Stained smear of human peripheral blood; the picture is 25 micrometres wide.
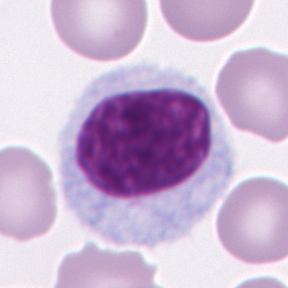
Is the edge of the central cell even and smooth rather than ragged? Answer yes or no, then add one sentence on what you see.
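No. The cell edge is finely ragged rather than smooth.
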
